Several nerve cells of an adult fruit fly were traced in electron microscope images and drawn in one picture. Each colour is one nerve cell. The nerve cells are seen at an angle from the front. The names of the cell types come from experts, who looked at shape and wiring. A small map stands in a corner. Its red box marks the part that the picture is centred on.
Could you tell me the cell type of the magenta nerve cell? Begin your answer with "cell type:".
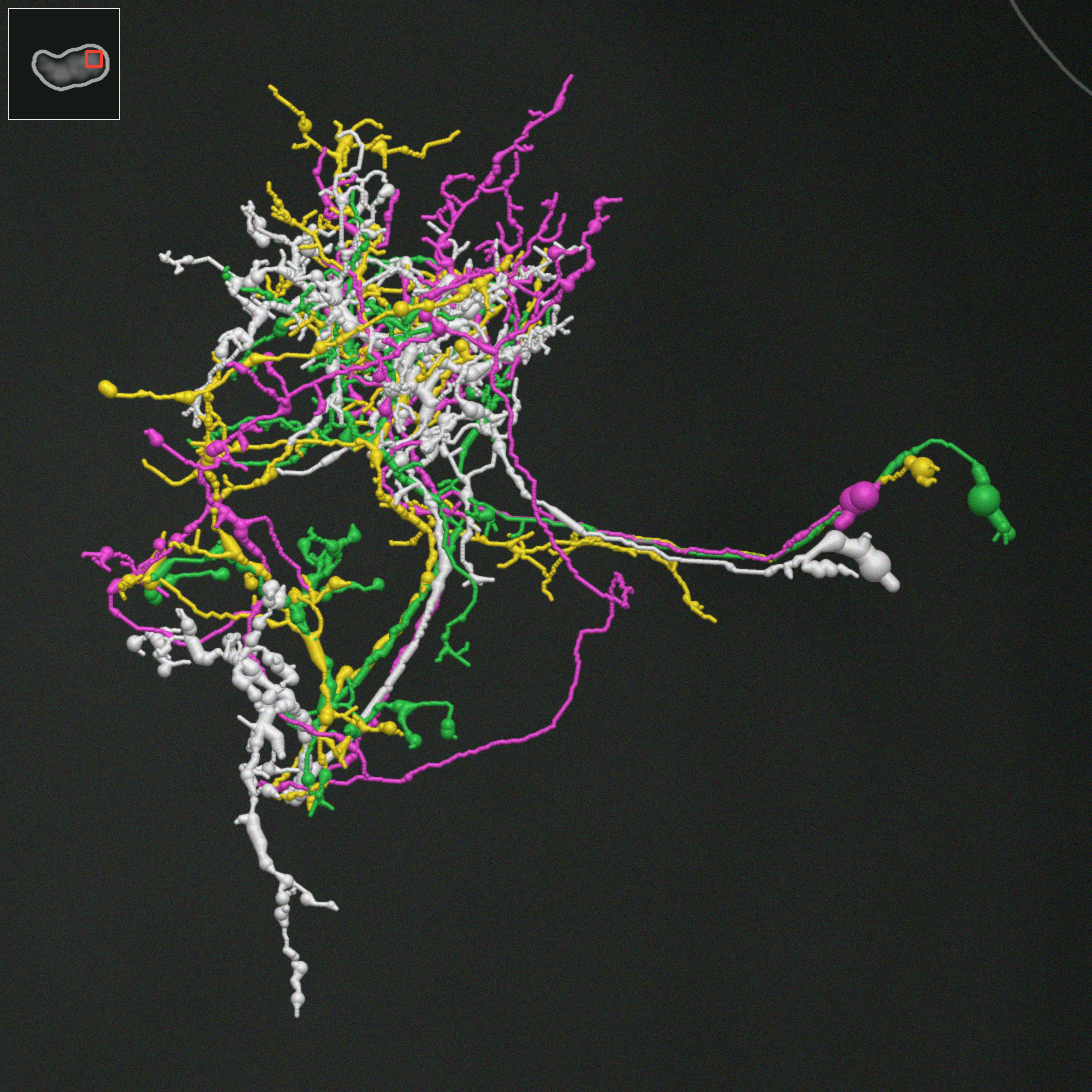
cell type: LHAV2b8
